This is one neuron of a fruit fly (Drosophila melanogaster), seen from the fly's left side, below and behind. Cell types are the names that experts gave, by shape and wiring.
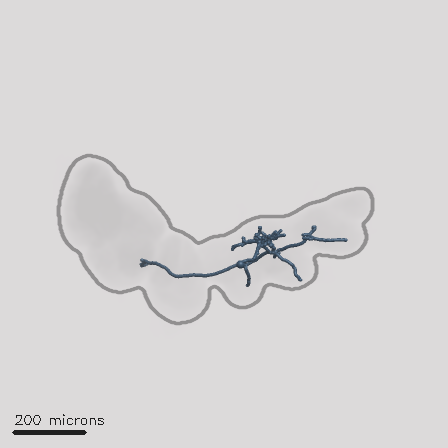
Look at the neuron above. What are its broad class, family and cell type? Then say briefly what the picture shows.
It is an ascending neuron. The family is hemilineage 07B. The cell type is AN07B045. The cell body is in the middle of the picture. By the scale bar it is about 600 microns wide in this view.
